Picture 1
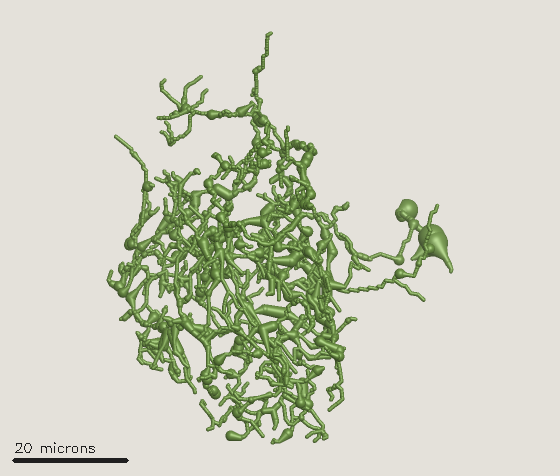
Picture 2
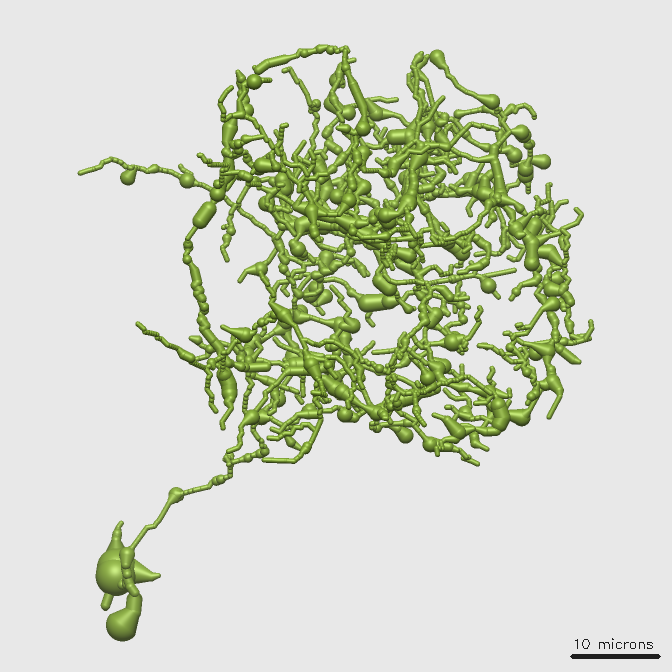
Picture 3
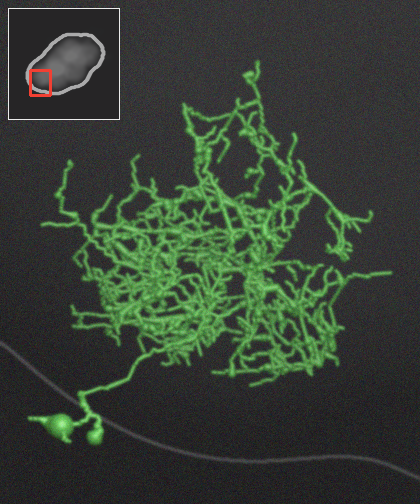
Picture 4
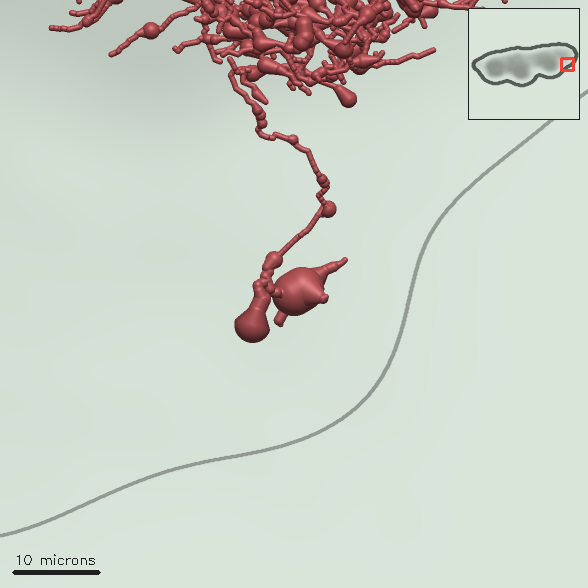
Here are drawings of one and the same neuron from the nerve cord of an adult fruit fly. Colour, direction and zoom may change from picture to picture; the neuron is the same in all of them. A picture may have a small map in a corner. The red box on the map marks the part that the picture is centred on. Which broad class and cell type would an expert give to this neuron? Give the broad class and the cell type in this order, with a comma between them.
nerve-cord intrinsic neuron, INXXX343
